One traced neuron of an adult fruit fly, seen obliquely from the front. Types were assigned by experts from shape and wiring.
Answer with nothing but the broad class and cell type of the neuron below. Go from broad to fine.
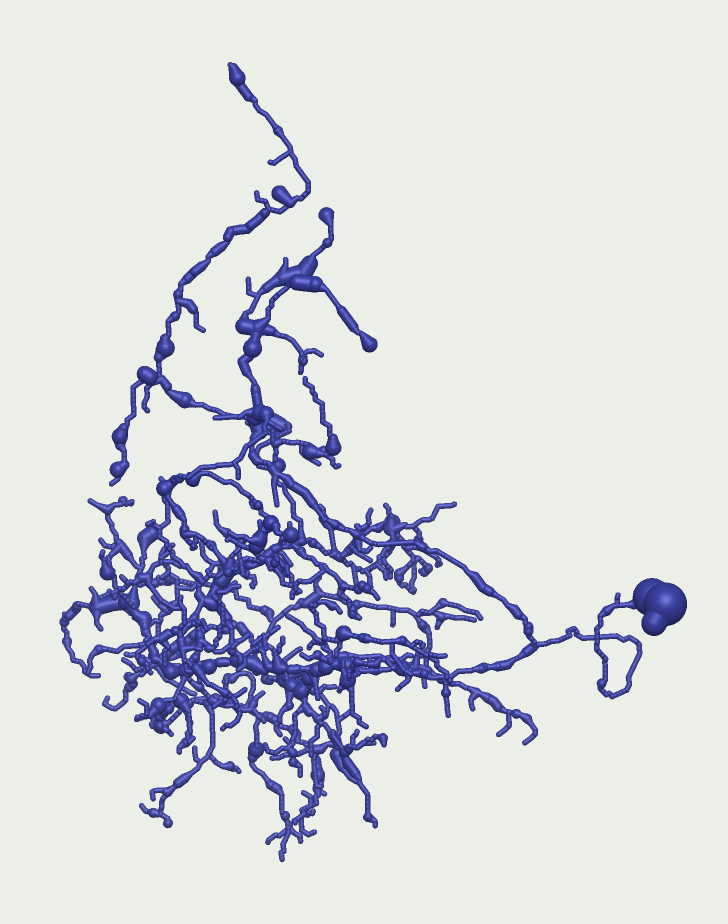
central-brain intrinsic neuron; CB2404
